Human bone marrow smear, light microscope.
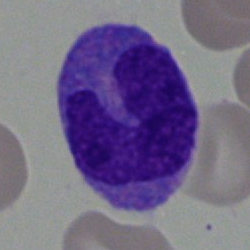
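Monocyte: central cell. Nucleus fills most of the cell, deeply indented on its upper-left side. Chromatin dark purple, mottled. Cytoplasm blue-violet.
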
